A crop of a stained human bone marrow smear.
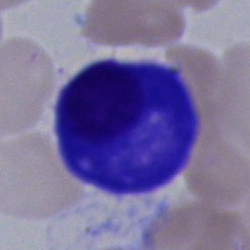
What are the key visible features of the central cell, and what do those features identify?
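The cell outline is round and smooth. Its nucleus lies off-centre, displaced toward the upper left. The cytoplasm is abundant and stains deep blue. Several small pale spots lie within the cytoplasm to the right of the nucleus. The cell described is a plasma cell.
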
